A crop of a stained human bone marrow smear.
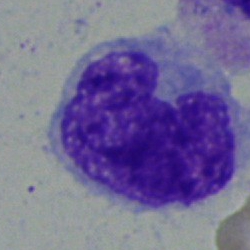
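Monocyte. Nucleus folded, a deep notch cutting in from its top edge; fills most of the cell. Cytoplasm pale grey-blue, a thin rim around the nucleus, widest in the top notch.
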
